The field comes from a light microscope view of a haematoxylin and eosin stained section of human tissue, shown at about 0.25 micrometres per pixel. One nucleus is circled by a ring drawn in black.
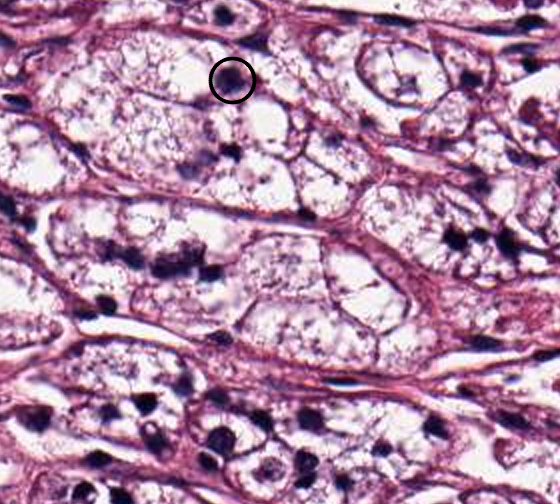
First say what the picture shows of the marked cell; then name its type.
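The nucleus is small, round and evenly very dark, with no inner detail visible. The cytoplasm is pale and foamy, full of clear vacuoles of differing size separated by fine pink strands. It lies among similar pale, foamy cells in a group bounded by thin pink strands. Type of cell: adrenal cortical cell.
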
